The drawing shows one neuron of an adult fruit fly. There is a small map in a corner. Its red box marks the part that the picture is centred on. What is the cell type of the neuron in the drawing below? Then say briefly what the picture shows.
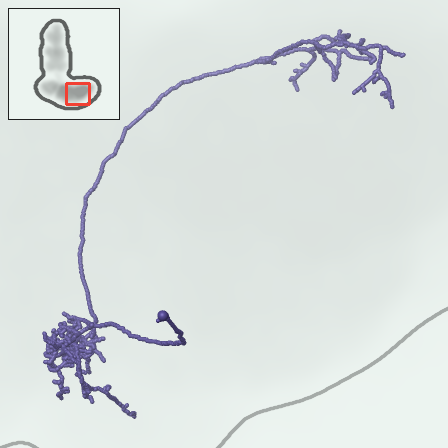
Its cell type is VP1m+VP2_lvPN1. This is a central-brain intrinsic neuron. As drawn here it is about as wide as it is tall.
